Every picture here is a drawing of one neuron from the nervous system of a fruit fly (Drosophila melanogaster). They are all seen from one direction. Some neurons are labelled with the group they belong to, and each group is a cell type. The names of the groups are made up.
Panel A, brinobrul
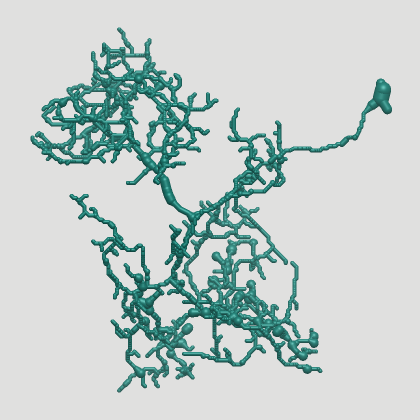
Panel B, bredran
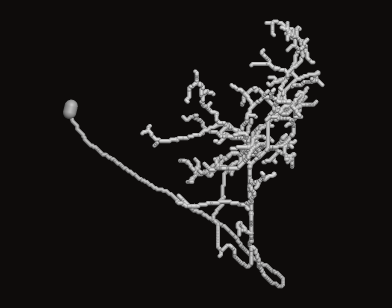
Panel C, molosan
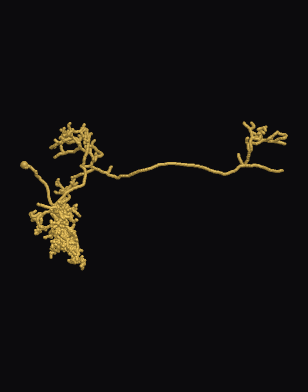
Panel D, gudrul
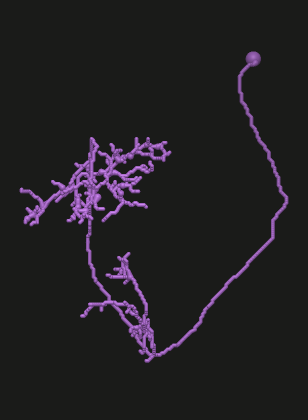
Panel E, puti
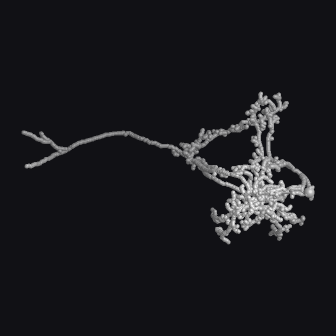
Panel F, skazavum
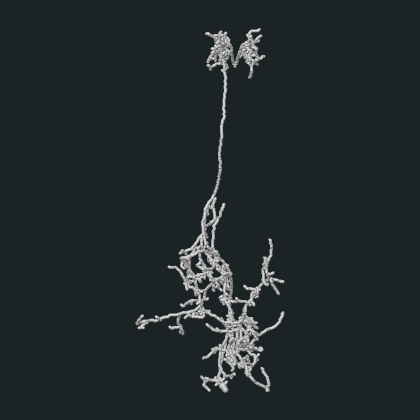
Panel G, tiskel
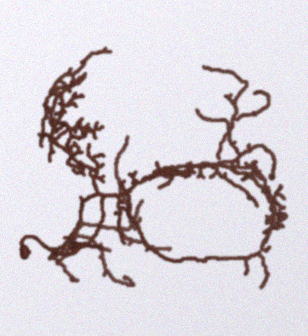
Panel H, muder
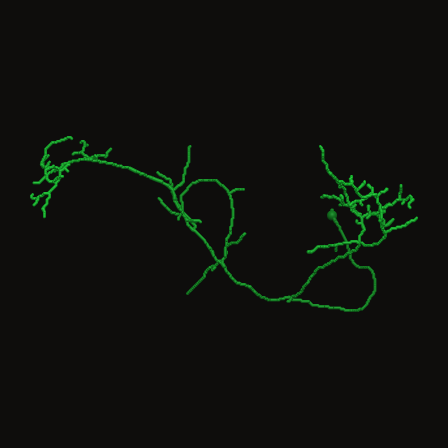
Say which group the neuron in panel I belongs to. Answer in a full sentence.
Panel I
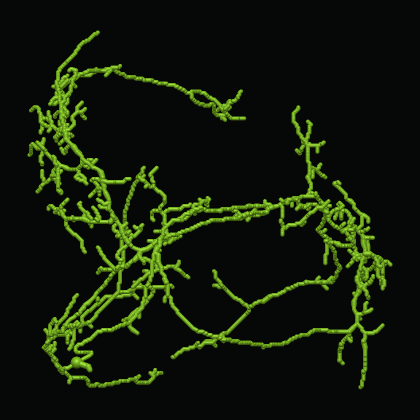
It belongs to tiskel.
